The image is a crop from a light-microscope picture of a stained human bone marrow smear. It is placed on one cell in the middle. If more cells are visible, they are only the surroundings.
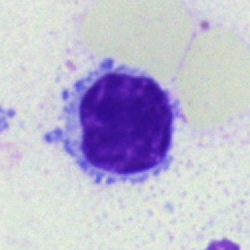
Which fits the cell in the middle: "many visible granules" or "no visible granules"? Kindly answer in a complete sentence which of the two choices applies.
No visible granules are present in the cytoplasm of the cell.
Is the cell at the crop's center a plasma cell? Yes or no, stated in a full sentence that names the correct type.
No, the central cell qualifies as a lymphocyte rather than as a plasma cell.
